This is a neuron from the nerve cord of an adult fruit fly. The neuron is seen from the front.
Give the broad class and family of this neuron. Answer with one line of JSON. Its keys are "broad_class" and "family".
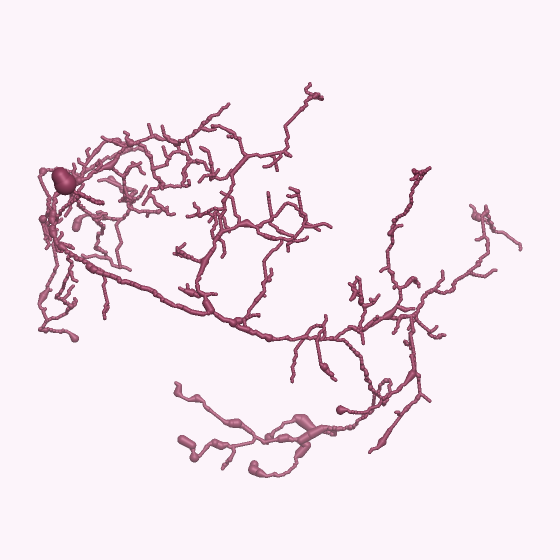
{"broad_class": "nerve-cord intrinsic neuron", "family": "hemilineage 09A"}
